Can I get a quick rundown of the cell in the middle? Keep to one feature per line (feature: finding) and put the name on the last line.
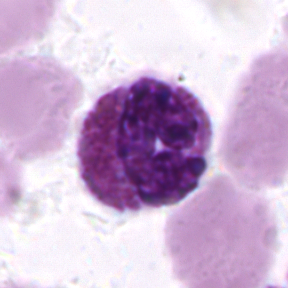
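Outline: round, smooth
Nuclear lobes: ring around small clear gap near cell centre
Cytoplasm: densely filled, fine reddish-violet granules
Vacuoles: none visible
Name: eosinophil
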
